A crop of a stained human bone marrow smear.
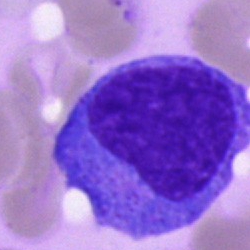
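Promyelocyte, stained bone marrow smear. Outline roughly round, edge slightly uneven. Nucleus off-centre toward upper right; chromatin dark purple, finely granular. Cytoplasm a broad crescent on the lower-left side of the nucleus.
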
